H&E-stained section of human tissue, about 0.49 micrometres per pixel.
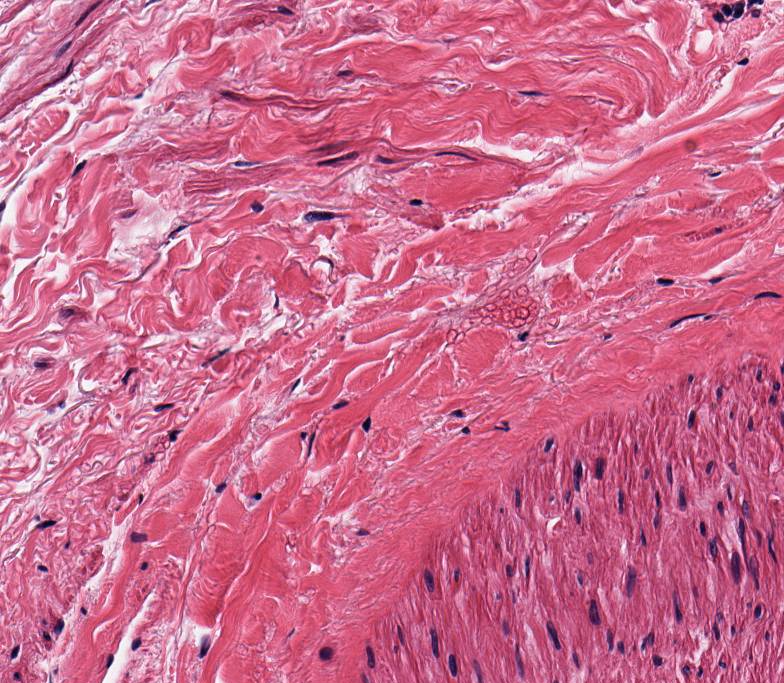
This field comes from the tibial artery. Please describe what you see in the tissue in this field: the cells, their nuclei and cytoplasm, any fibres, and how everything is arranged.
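Down in the lower right corner I see a more cellular band of smooth muscle, its nuclei elongated and cigar-shaped. Within the collagen, by contrast, the nuclei are sparse, dark and spindle-shaped. And near the centre, there's a small cluster of tiny round profiles.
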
